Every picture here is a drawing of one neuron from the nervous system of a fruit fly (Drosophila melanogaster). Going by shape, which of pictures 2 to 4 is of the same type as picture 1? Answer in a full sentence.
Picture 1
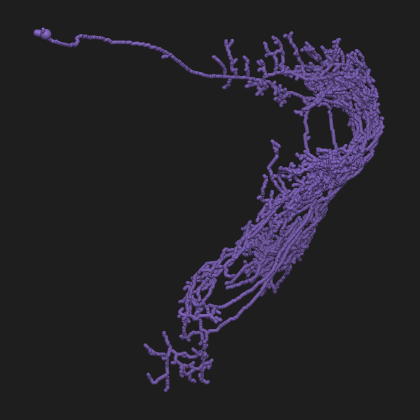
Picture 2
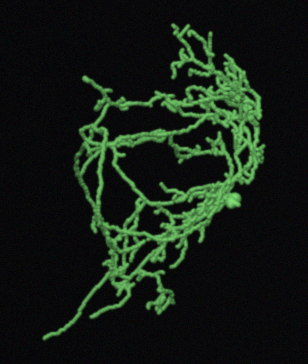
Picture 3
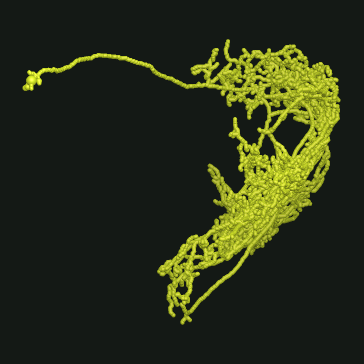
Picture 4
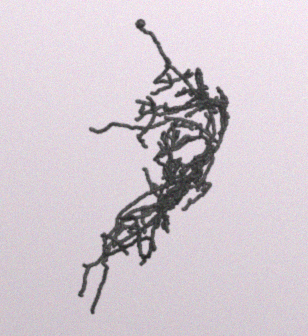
Picture 3 is of the same cell type.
